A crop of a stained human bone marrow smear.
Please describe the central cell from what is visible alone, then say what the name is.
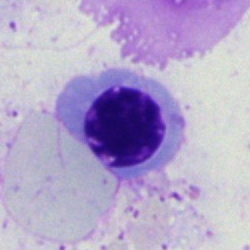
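Dense, very dark purple chromatin is broken only by a few small paler patches. No nucleolus is visible. The rim of cytoplasm is wider to the left of the nucleus than to the right, and it contains no granules. The cell is an erythroblast.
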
